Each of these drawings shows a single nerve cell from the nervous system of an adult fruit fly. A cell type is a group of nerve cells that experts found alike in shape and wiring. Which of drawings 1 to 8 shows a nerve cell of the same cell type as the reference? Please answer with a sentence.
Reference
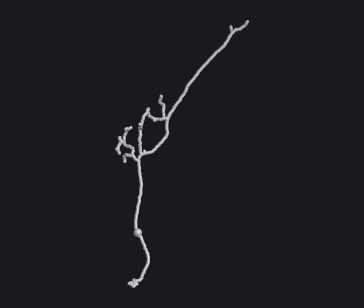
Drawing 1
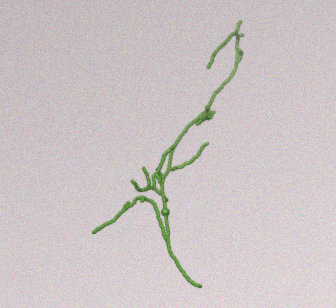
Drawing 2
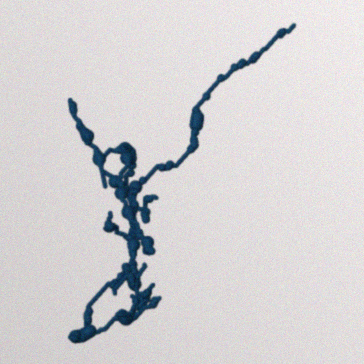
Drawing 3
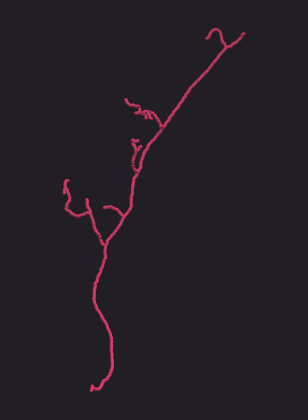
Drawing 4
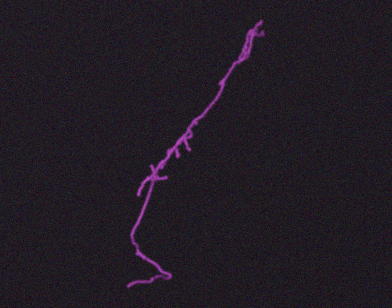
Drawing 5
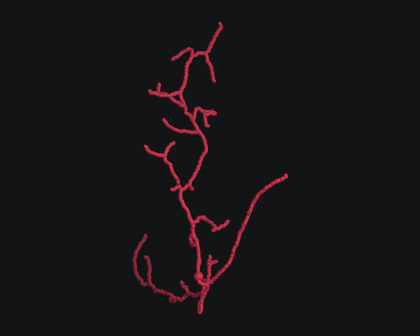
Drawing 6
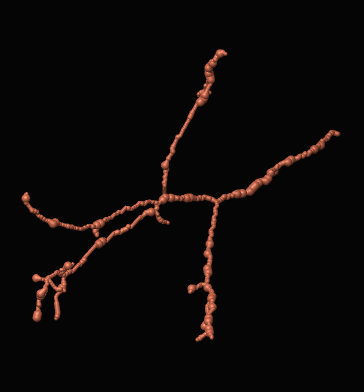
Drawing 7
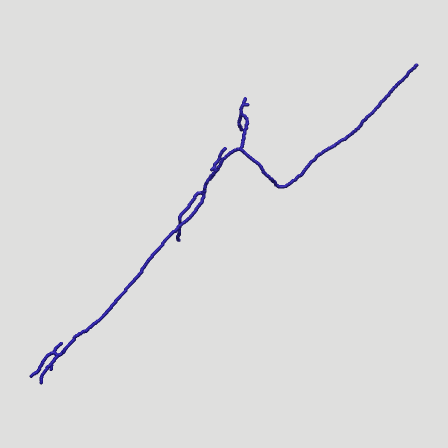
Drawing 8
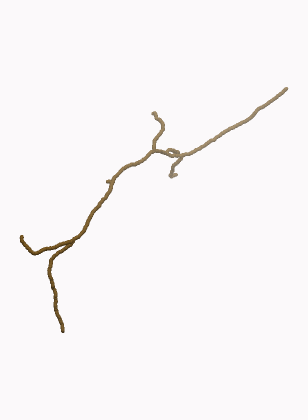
Drawing 3 is of the same cell type.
